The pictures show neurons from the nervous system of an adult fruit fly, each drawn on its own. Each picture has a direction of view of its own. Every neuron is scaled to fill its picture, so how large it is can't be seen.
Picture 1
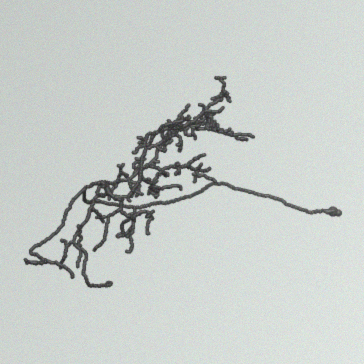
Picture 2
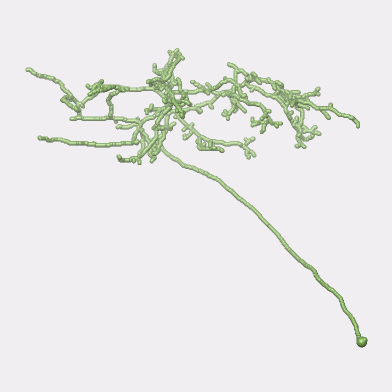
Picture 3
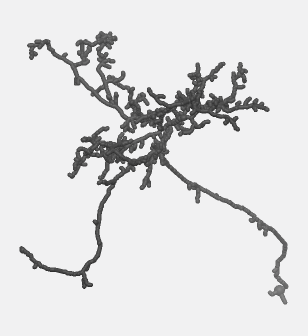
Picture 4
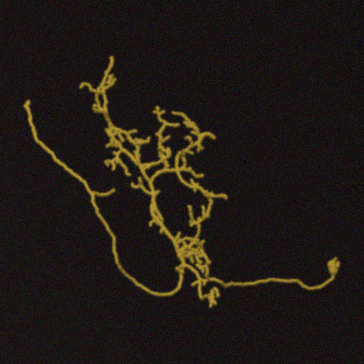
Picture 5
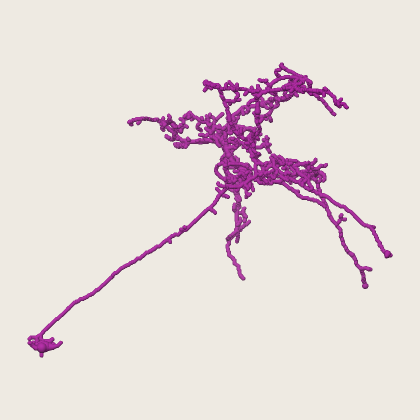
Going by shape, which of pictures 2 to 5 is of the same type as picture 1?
Picture 2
